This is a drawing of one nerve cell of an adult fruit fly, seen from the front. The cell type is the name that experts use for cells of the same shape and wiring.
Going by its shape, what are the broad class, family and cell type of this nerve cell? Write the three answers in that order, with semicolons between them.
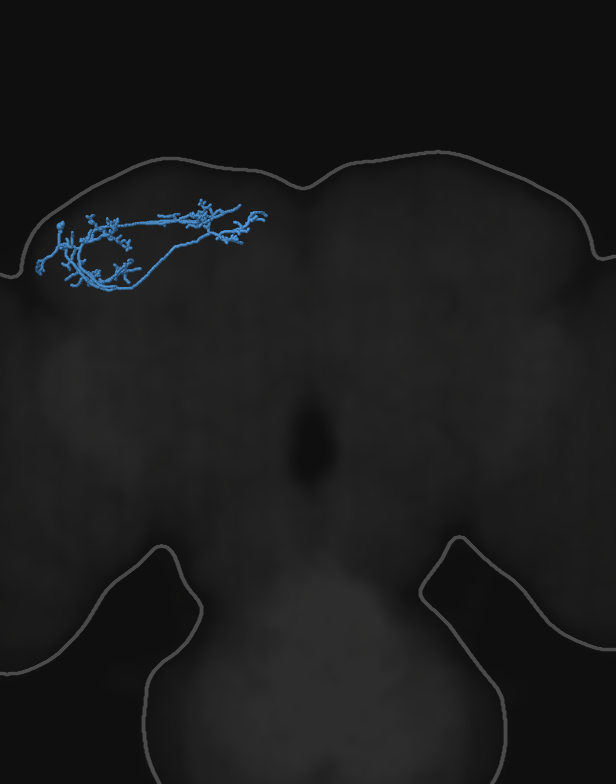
central-brain intrinsic neuron; hemilineage LHl2_dorsal; LHAD1b2_d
